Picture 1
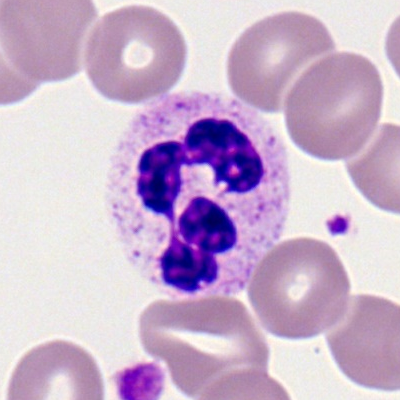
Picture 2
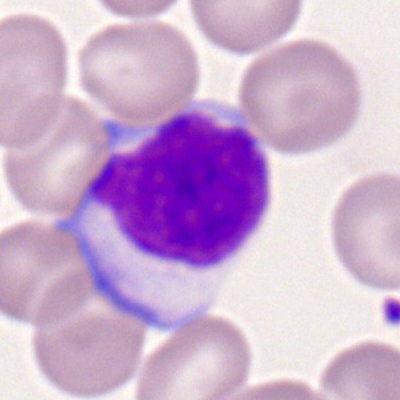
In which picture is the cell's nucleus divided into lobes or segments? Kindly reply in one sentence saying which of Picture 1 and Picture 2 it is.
In Picture 1, the nucleus of the cell is divided into lobes.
